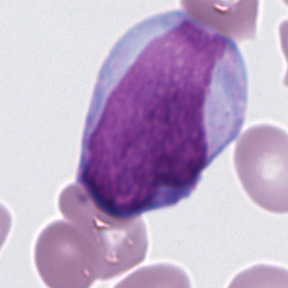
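Atypical promyelocyte, the central cell. The outline is an elongated oval, its long axis running from upper right to lower left. The nucleus fills most of the cell and lies toward the left, so the widest band of cytoplasm is on the right side. The surface is smooth, with no projections.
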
